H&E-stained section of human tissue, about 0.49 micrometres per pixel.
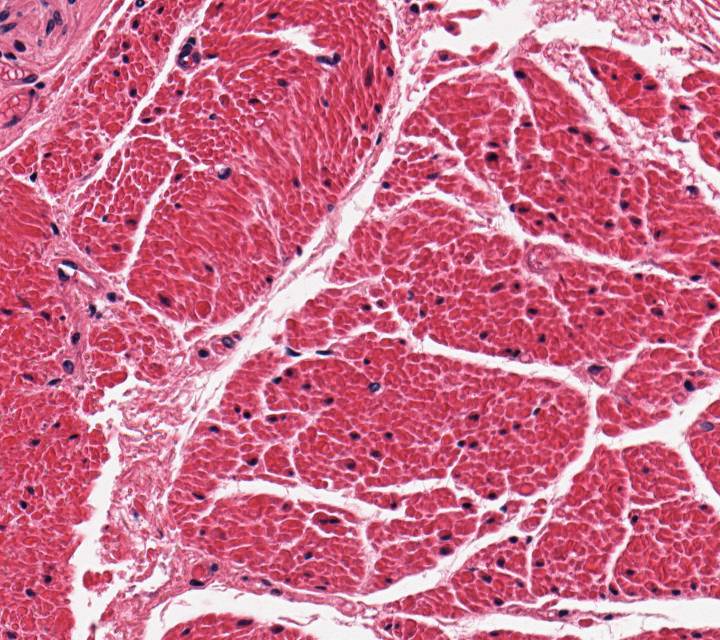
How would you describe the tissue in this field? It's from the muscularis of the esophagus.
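Muscle fibres fill the field in irregular bundles separated by narrow white clefts. Thin, pale pink connective tissue lines the clefts and is most plentiful along the left side. Many of the clefts appear to be shrinkage separation from processing. No fat cells are present anywhere.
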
